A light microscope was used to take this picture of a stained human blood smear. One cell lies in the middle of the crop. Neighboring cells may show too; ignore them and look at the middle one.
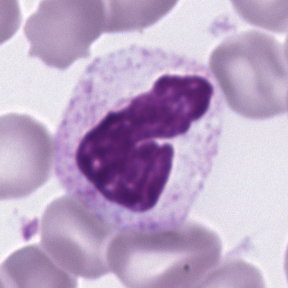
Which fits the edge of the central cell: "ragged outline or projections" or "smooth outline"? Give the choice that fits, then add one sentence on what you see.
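Smooth outline. The cell outline is roughly round and smooth.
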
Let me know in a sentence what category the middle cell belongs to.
The cell in the middle of this crop is a band neutrophil.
